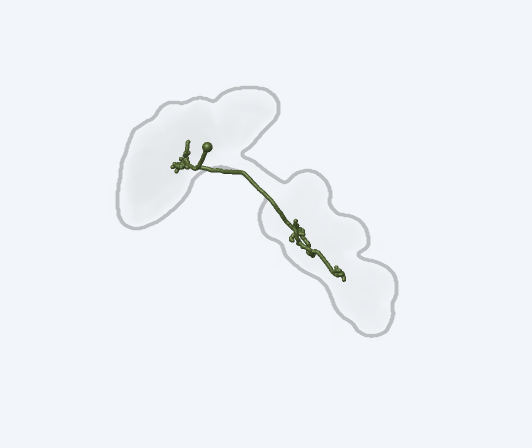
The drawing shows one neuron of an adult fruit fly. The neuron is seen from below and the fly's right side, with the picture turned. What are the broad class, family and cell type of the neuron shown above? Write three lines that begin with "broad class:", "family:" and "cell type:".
broad class: descending neuron
family: hemilineage LB12
cell type: DNg02_b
